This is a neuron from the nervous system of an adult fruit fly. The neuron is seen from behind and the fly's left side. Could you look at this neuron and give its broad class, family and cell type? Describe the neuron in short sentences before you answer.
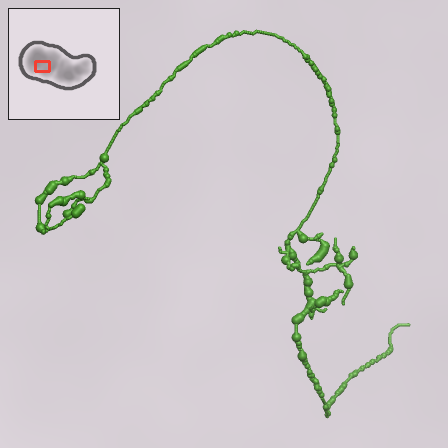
No cell body is drawn. In this view it is about as wide as it is tall. Its broad class is sensory neuron entering the brain. The name of its family is class olfactory. Its cell type is ORN_VC5.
